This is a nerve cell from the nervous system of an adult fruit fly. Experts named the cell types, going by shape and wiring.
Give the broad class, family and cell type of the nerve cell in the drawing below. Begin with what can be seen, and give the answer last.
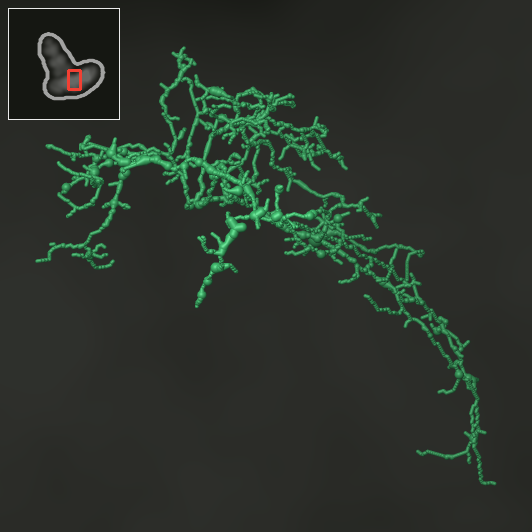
In this view it is about as wide as it is tall. It is a central-brain intrinsic neuron. The family is hemilineage SMPad2. The cell type is SMP065.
